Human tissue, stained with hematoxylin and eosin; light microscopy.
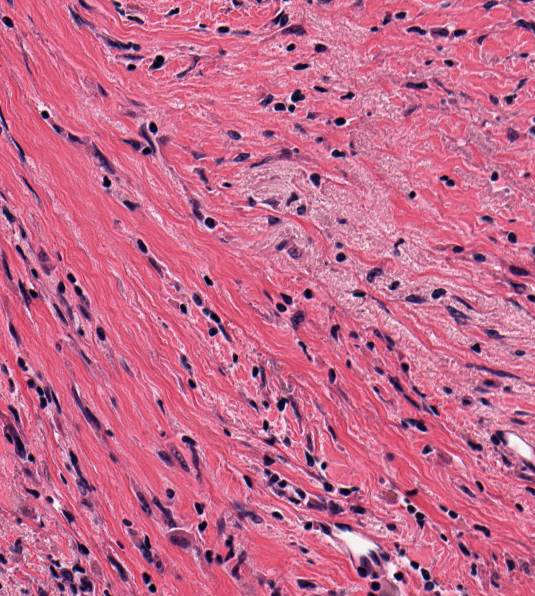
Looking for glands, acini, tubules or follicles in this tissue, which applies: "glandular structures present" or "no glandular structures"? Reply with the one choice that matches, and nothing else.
No glandular structures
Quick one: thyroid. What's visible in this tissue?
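First, the fibres: collagen in long, wavy, parallel bundles running diagonally across the field. Next, the cells: fibroblasts whose elongated, dark-staining nuclei lie between and aligned with the fibres, almost bare, with little visible cytoplasm. Last, one region: near the upper right centre the stroma is paler and looser, its fibres finely frayed.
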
